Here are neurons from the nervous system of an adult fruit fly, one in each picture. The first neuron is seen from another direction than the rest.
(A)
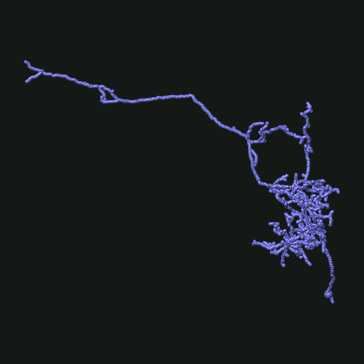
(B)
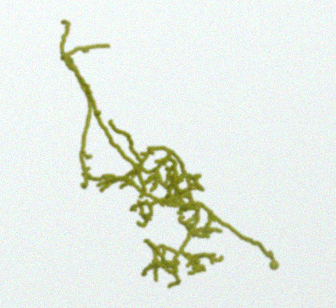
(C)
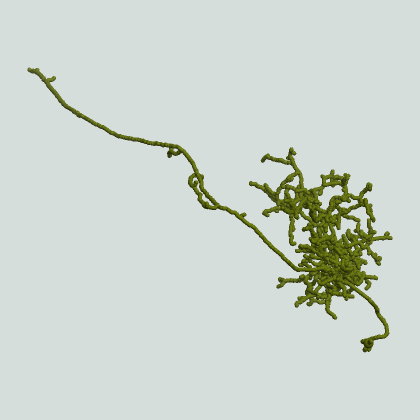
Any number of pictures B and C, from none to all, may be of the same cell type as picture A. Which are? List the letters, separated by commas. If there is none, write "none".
none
